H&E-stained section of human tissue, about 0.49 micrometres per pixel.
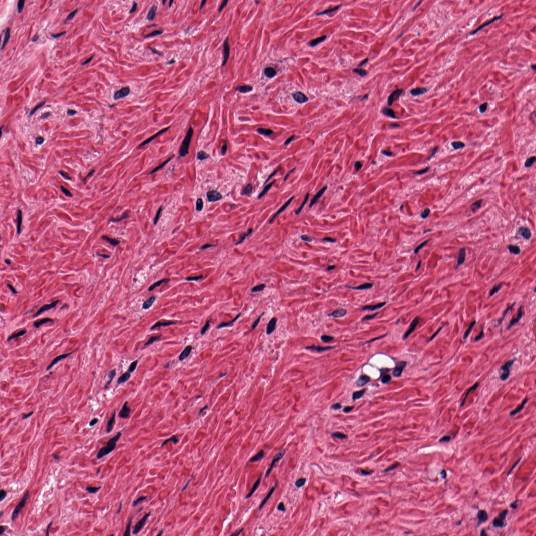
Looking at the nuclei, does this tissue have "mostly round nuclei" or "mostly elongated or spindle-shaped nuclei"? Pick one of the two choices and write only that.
Mostly elongated or spindle-shaped nuclei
